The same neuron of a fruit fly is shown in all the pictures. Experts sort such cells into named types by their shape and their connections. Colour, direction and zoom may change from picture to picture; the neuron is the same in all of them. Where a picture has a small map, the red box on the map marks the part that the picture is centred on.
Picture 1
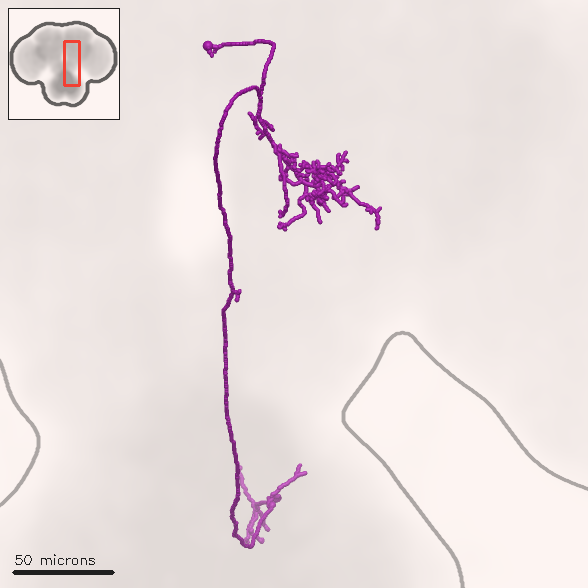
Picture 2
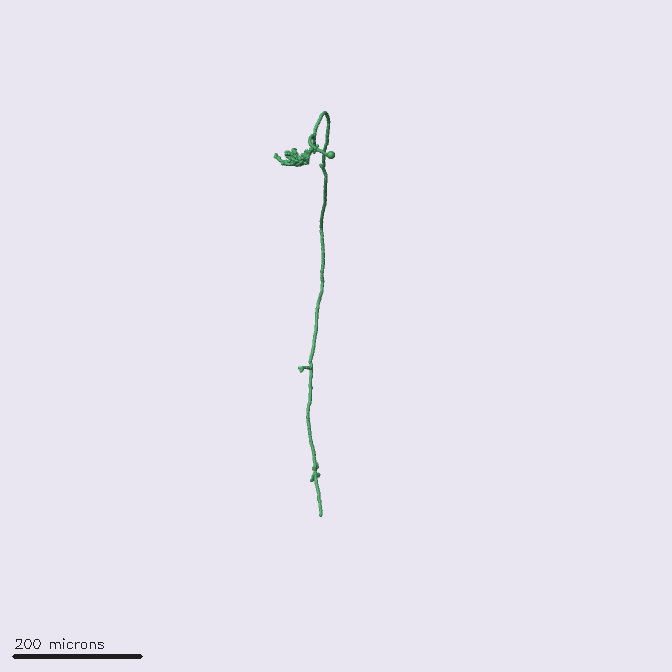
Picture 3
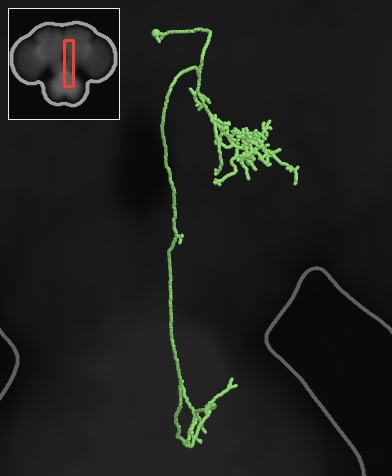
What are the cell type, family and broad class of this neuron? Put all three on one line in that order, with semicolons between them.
DNp17; hemilineage PSp2; descending neuron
